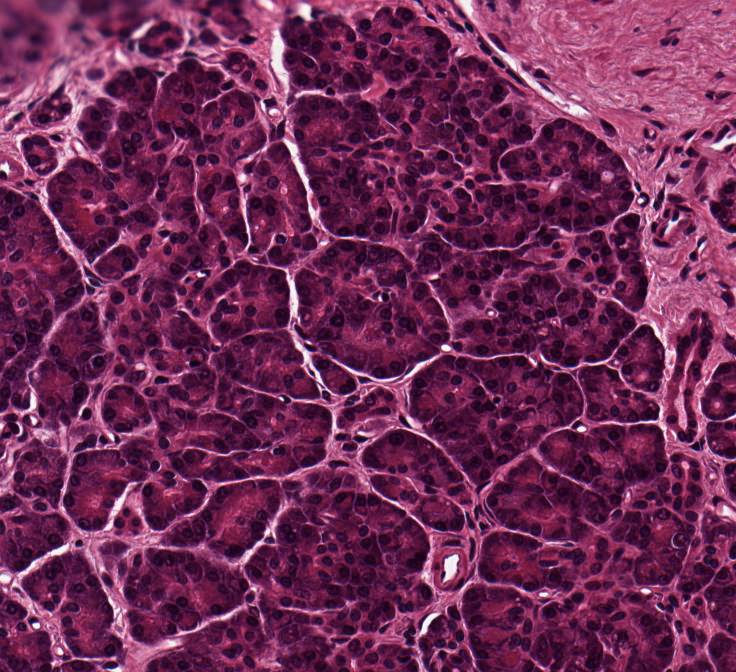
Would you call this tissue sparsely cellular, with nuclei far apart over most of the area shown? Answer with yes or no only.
No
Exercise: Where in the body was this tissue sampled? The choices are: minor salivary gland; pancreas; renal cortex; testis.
pancreas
